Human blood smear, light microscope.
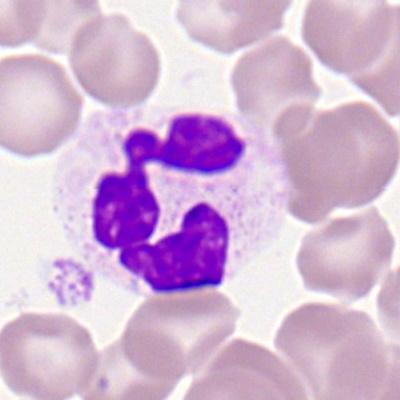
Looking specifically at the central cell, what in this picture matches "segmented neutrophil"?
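Take your time with the central cell; it is a segmented neutrophil. Notice how the nucleus is divided into several separate lobes.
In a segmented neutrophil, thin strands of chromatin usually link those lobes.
The chromatin itself is dark purple and coarsely clumped. Around it spreads abundant pale pinkish-lilac cytoplasm, with fine, small lilac granules scattered through it.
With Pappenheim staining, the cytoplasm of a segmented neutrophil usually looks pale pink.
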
